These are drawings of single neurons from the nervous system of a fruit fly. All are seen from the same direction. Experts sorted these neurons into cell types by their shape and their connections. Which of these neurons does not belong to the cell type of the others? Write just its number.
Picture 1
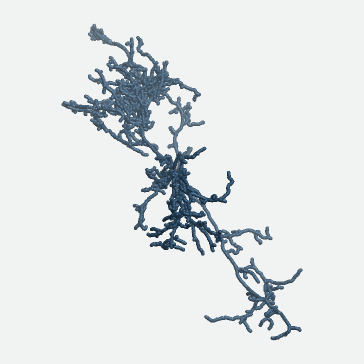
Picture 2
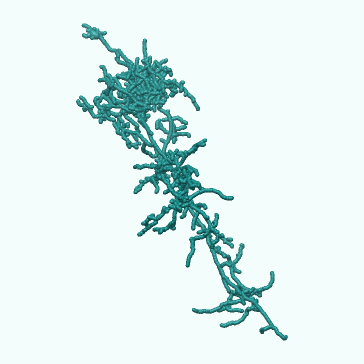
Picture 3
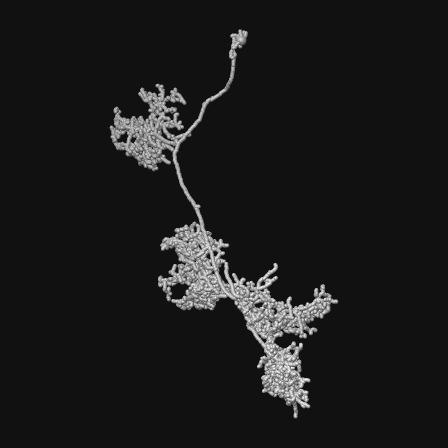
3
